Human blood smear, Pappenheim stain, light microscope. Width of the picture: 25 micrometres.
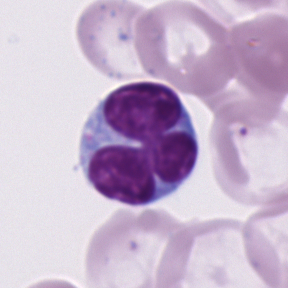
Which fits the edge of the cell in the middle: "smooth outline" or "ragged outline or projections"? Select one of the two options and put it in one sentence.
Along its outline, the cell is smooth, with no projections.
